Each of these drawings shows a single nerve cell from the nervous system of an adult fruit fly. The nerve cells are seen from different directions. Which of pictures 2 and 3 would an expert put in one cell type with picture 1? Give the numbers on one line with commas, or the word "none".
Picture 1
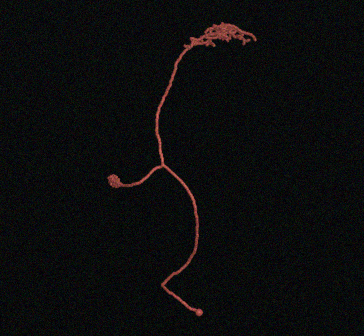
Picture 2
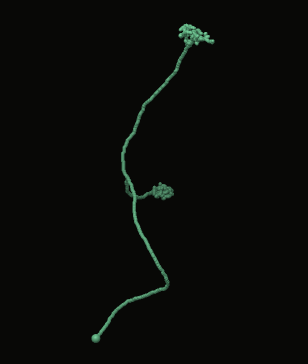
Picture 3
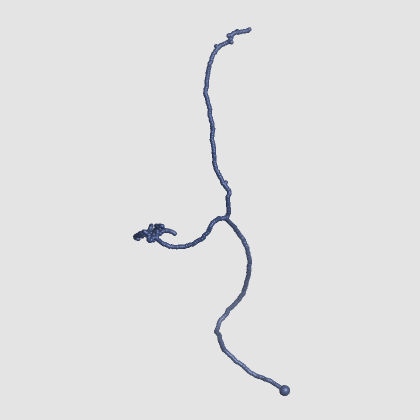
2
